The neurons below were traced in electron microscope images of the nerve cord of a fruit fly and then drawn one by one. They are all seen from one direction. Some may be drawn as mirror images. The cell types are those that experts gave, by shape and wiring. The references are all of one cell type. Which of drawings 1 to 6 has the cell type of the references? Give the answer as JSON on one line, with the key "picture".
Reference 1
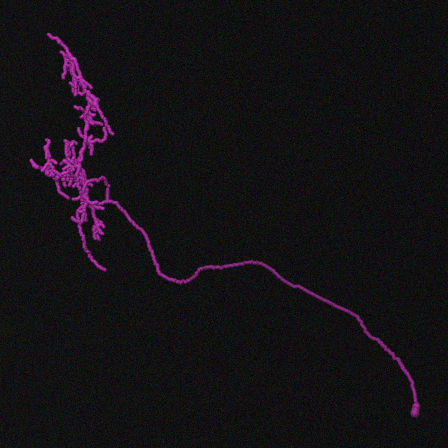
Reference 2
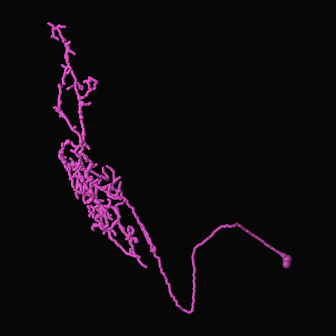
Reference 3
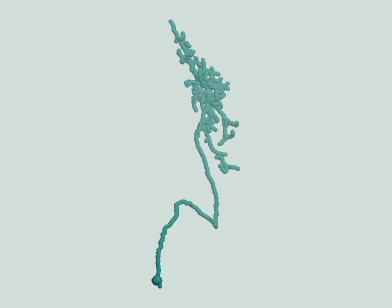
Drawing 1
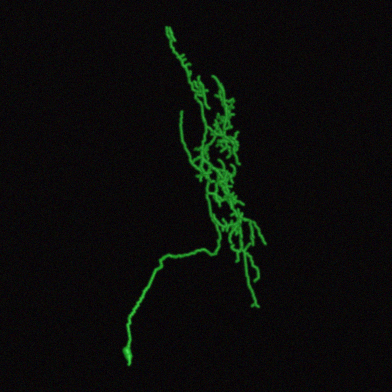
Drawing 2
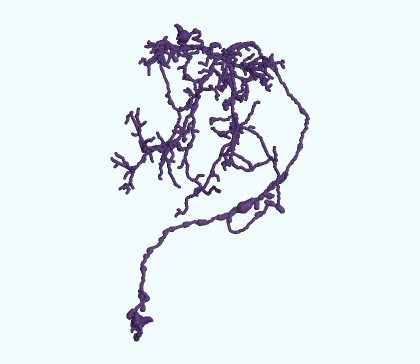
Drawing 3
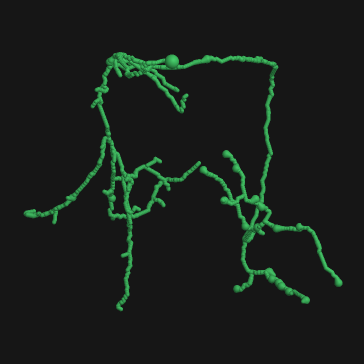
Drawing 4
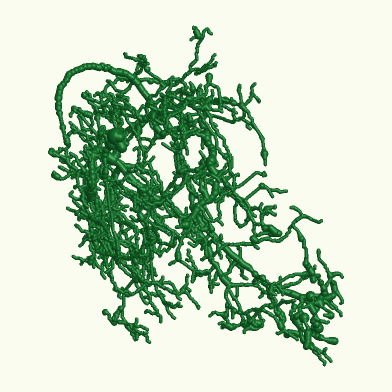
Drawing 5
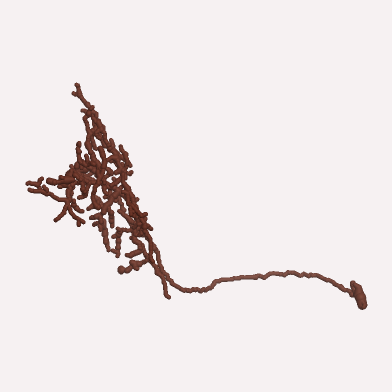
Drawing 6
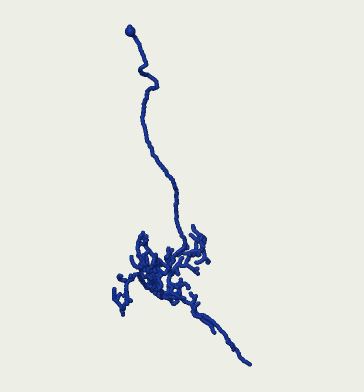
{"picture": 1}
